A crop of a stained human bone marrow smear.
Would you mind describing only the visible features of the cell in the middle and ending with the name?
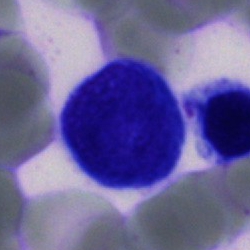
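Nucleus fills almost the whole cell; scarcely any cytoplasm visible. Nuclear stain deep, fairly uniform blue-purple. Granules: none visible. Vacuoles: none seen. Cell type: blast.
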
